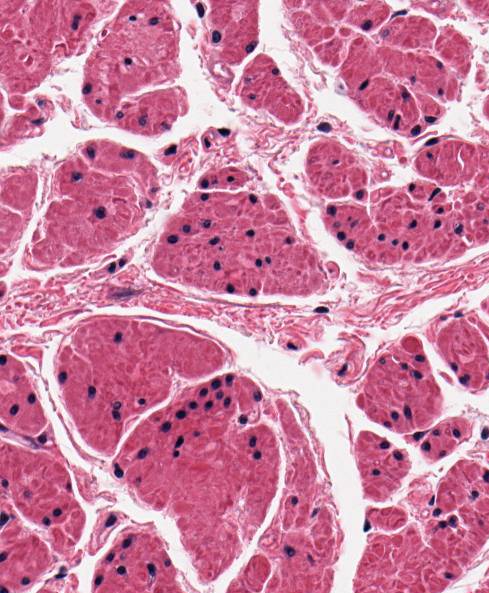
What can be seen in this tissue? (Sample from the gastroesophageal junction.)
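I'm seeing the whole field packed with rounded to angular bundles of pink-staining cells, separated by white spaces and thin connective tissue strands. Cut across, the cells show small polygonal profiles, not long fibres, with small, round, dark nuclei scattered among them.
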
